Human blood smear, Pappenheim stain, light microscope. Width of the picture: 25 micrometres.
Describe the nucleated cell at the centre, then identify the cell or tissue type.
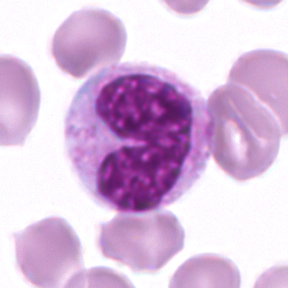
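Look first at the nucleus: it is kidney-shaped, with a deep notch on its left side. Its chromatin gathers in coarse dark purple patches with paler gaps between them. The pale lilac-pink cytoplasm holds fine, dust-like pinkish-purple granules. This is a band neutrophil.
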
